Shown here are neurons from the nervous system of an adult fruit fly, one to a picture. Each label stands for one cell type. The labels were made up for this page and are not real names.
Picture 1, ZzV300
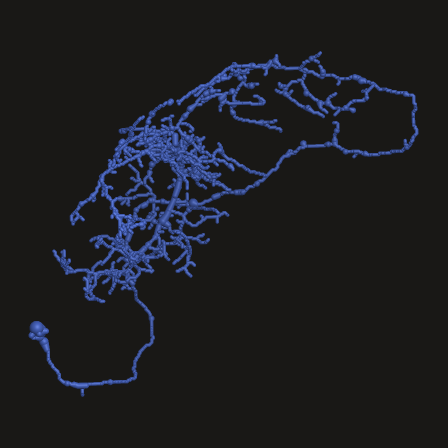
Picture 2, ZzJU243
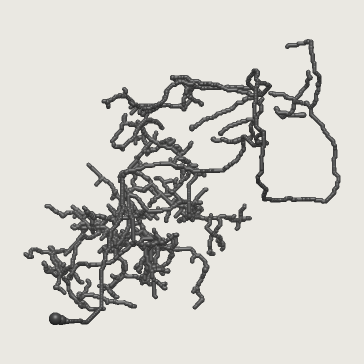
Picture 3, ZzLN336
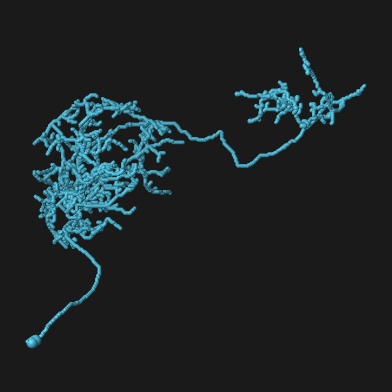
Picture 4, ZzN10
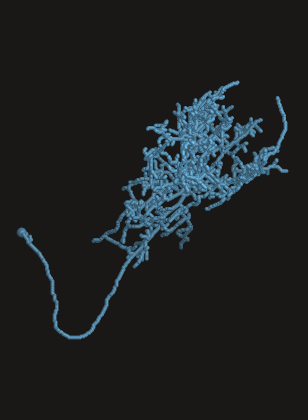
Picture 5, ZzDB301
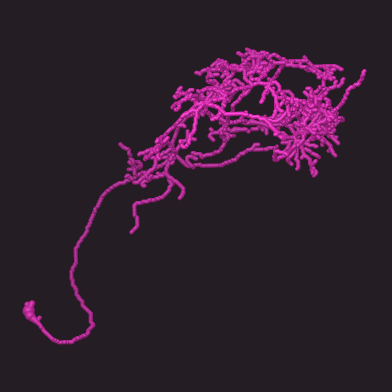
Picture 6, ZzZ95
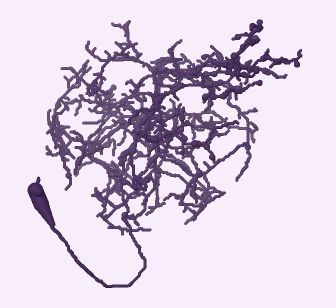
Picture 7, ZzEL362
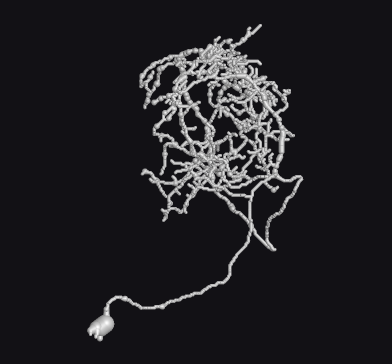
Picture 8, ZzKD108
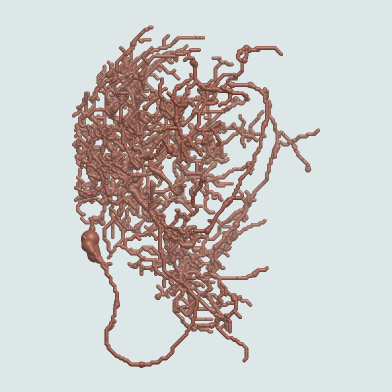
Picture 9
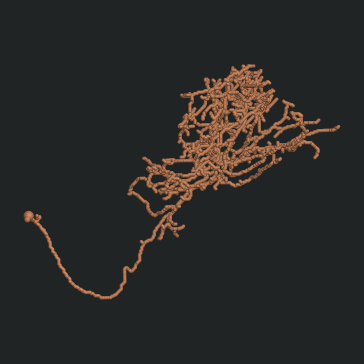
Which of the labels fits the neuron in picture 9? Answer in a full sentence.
It belongs to ZzN10.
